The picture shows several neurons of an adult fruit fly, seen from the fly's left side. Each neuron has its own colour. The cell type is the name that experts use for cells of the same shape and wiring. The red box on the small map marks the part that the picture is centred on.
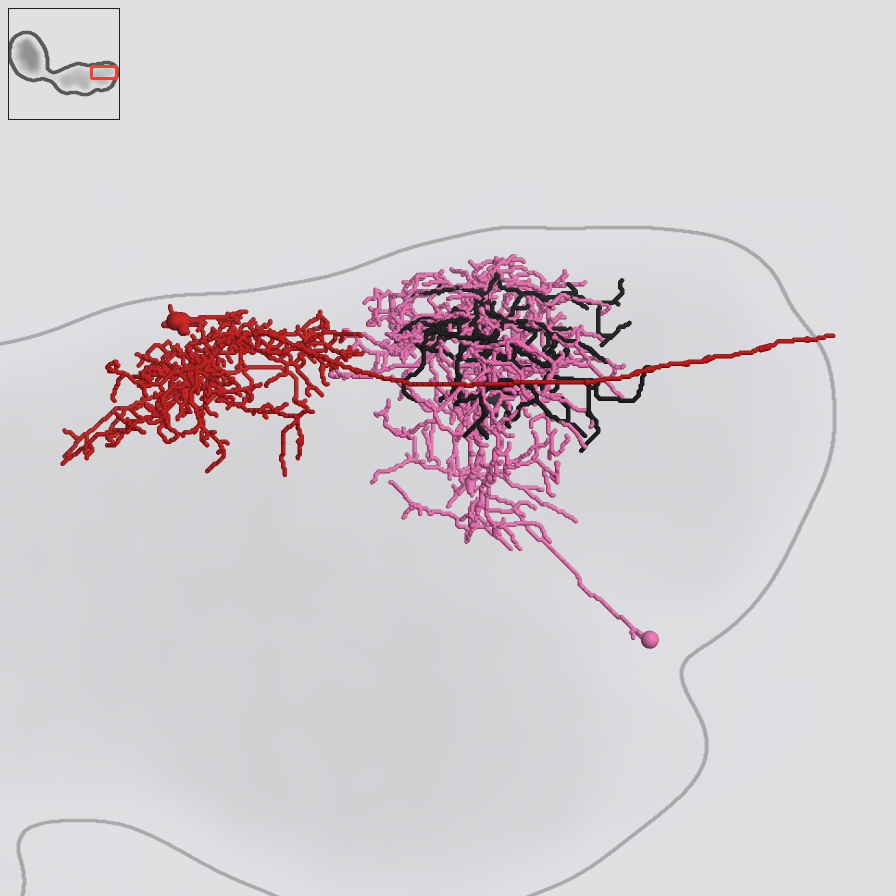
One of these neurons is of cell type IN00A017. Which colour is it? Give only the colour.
pink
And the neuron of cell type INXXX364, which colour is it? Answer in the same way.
black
